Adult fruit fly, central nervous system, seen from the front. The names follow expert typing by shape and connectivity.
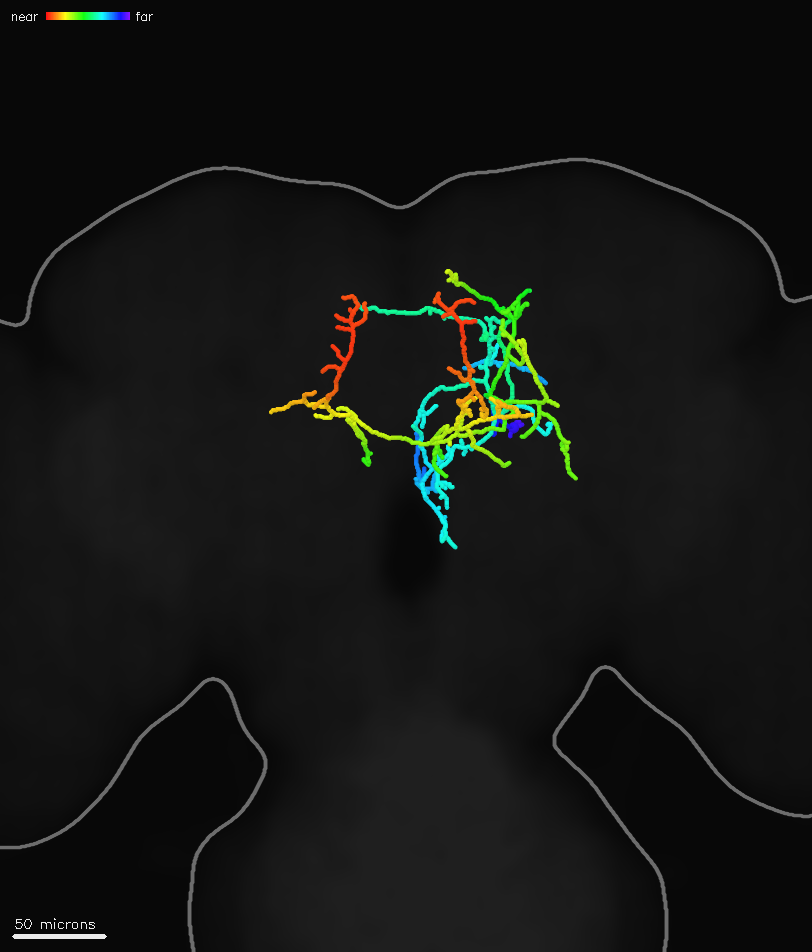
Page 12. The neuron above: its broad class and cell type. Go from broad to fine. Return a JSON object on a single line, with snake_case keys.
{"broad_class": "central-brain intrinsic neuron", "cell_type": "LAL192"}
